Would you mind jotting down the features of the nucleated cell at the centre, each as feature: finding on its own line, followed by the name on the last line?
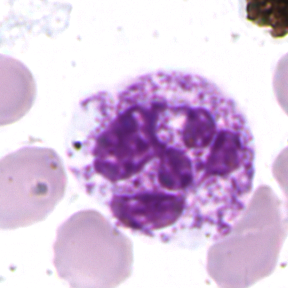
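Nucleus: more than three separate lobes
Chromatin: dark purple, dense and clumped
Cytoplasm: pale, nearly colourless between the granules
Left edge: narrow rim with fewer granules than the rest of the cytoplasm
Cell type: segmented neutrophil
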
